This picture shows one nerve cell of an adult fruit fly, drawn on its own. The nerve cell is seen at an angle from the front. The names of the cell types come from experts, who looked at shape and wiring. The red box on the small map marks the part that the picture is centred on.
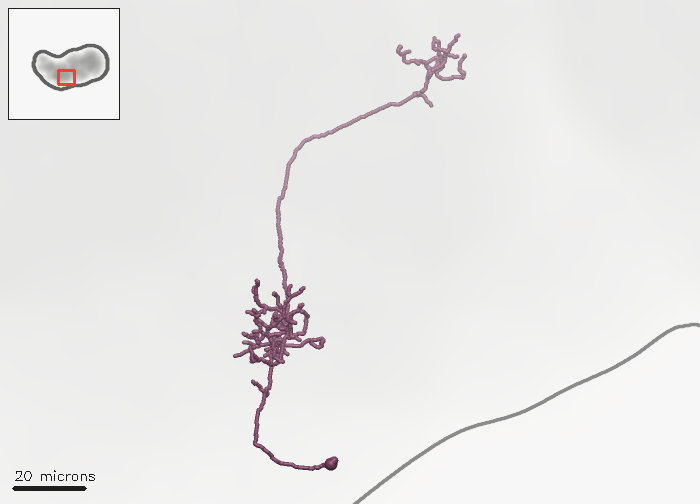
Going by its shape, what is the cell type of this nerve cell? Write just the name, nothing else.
Tm40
